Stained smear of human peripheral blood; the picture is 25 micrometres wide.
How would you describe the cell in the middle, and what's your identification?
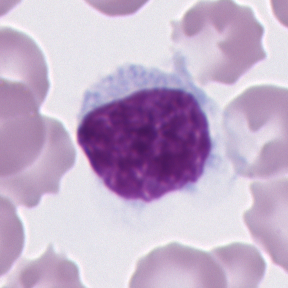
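You'll notice pale blue cytoplasm here, with its widest rim along the upper side of the nucleus and no vacuoles in it. The nucleus is one rounded mass without lobes, about 12 by 10 micrometres, taking up about 80% of a cell roughly 12 micrometres across. It's a hairy cell.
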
